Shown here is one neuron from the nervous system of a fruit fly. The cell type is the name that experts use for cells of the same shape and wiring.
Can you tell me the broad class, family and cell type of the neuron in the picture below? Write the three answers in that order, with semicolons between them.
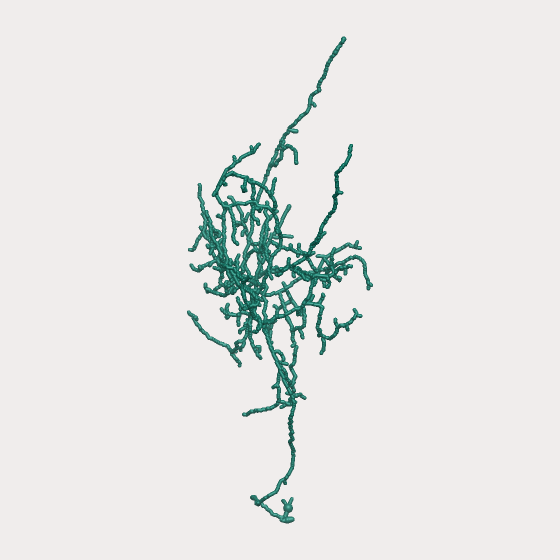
nerve-cord intrinsic neuron; hemilineage 20A.22A; IN20A.22A030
